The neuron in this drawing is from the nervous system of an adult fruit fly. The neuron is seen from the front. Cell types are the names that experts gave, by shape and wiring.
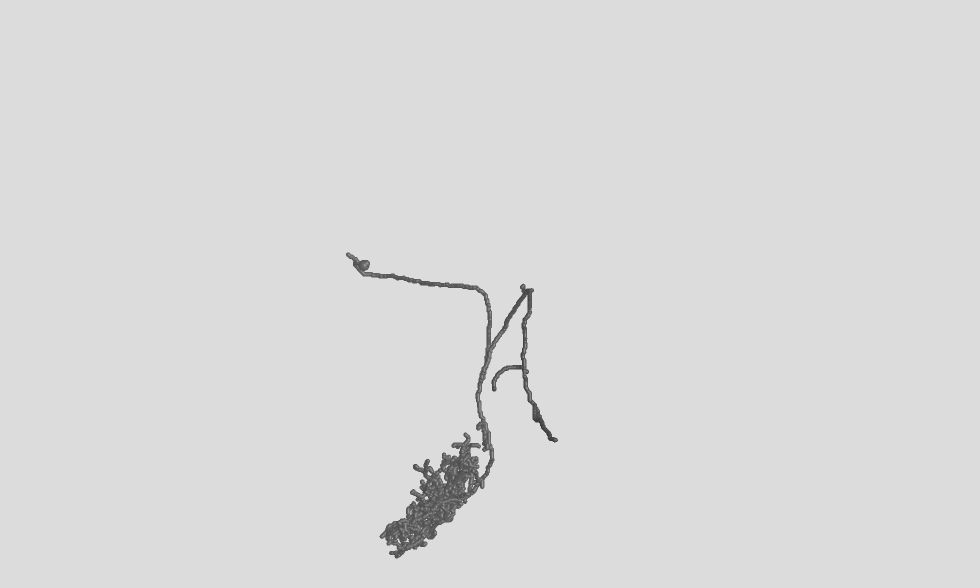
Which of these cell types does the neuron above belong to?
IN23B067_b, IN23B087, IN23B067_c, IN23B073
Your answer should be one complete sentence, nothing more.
By type, the neuron is IN23B067_c.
